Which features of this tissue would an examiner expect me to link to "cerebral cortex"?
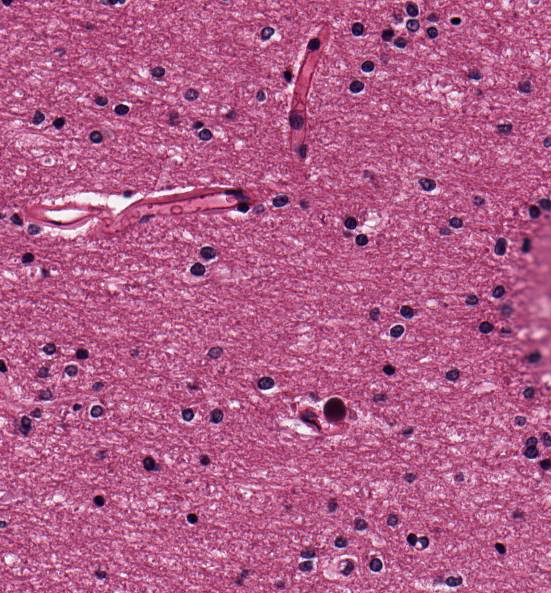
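This is cerebral cortex. Throughout the field the background is a fine, fibrillary pink meshwork, and there is no epithelium or gland anywhere. Small, round, darkly stained nuclei are scattered singly and fairly evenly across it. Several of them sit inside a narrow clear halo instead of visible pink cytoplasm. Across the upper left, a thin-walled vessel with an empty lumen runs roughly horizontally.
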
